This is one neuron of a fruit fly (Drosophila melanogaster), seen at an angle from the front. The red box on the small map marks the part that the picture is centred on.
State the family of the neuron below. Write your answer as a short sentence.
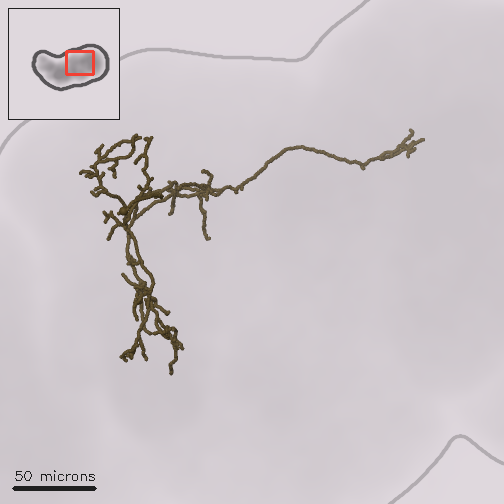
The family is hemilineage VLPd1.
